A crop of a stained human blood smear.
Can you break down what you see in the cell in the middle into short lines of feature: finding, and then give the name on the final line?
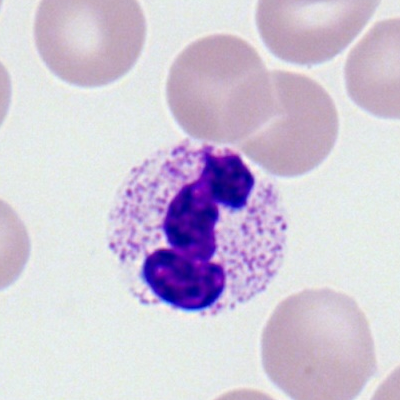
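Nucleus: lobes joined in an S-shaped chain
Outline: round
Granules: fine, purple, scattered throughout the cytoplasm
Vacuoles: none seen in the cytoplasm
Cell type: segmented neutrophil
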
